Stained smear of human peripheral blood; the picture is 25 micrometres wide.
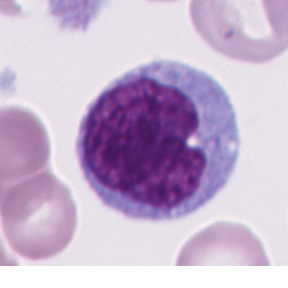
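Monocyte at the centre of a stained human peripheral blood smear, about 14 micrometres across. Its nucleus, about 11 micrometres across and filling about 60% of the cell's area, lies toward the left, so the cytoplasm is widest on the right. A notch marks the right side of the nucleus, and a small clear spot lies at that notch. The chromatin is dark purple and clumped in patches.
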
